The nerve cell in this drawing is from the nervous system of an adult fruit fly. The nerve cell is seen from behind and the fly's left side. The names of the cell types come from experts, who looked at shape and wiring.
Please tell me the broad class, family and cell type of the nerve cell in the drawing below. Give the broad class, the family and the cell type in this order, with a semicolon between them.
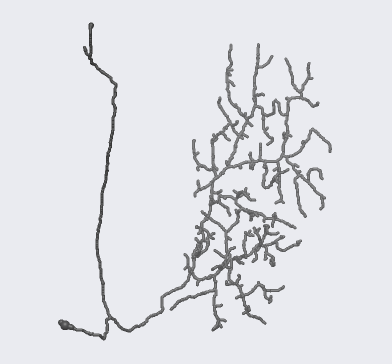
visual projection neuron; MeVP; MeVP4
